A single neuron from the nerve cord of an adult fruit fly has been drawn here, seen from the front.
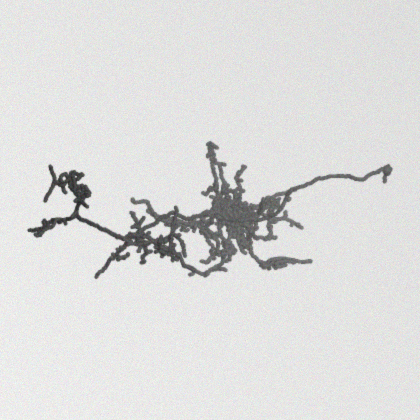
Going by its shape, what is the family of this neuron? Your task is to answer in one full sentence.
For family, the neuron is given as hemilineage 09B.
